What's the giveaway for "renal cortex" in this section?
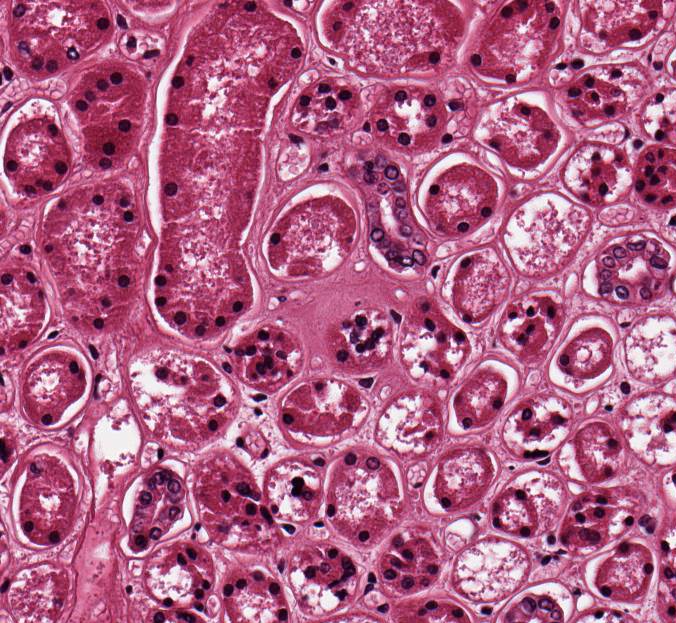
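This section is renal cortex. The field is packed with closely set tubules, most of them cut in cross-section as round or oval profiles.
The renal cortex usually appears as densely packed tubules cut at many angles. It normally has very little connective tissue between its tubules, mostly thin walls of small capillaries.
The close packing of the tubules here goes with that. Most tubules are lined by cells with abundant, deeply eosinophilic, granular cytoplasm. In these pink-lined tubules the nuclei are small, round and dark, set toward the outer edge of the tubule. The centres of many tubules are not cleanly empty but filled with pale, fluffy, vacuolated material.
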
